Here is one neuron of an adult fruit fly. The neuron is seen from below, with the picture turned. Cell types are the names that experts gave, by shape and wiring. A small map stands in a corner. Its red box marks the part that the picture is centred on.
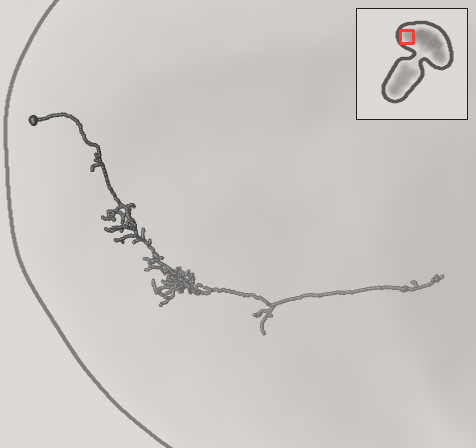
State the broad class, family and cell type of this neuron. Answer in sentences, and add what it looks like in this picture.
This is an optic-lobe intrinsic neuron. Its family is TmY. The cell type is TmY18. It is in the brain and does not reach the nerve cord. The cell body is at the upper left of the picture.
